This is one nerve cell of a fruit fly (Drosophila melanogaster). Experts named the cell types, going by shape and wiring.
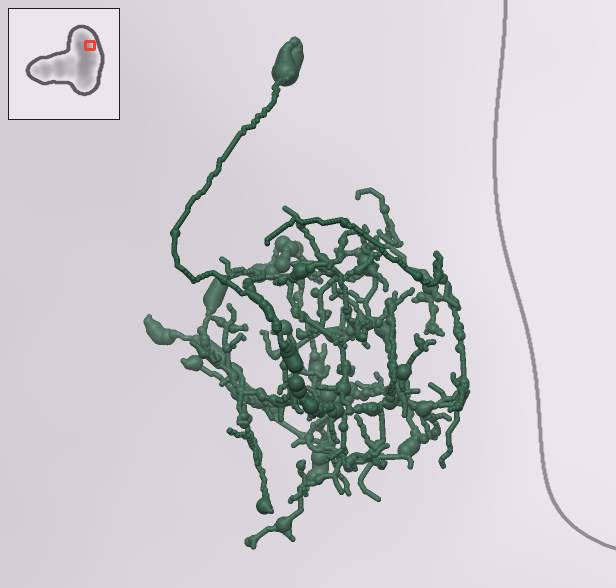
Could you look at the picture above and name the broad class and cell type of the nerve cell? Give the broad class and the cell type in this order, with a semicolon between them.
central-brain intrinsic neuron; CB1885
